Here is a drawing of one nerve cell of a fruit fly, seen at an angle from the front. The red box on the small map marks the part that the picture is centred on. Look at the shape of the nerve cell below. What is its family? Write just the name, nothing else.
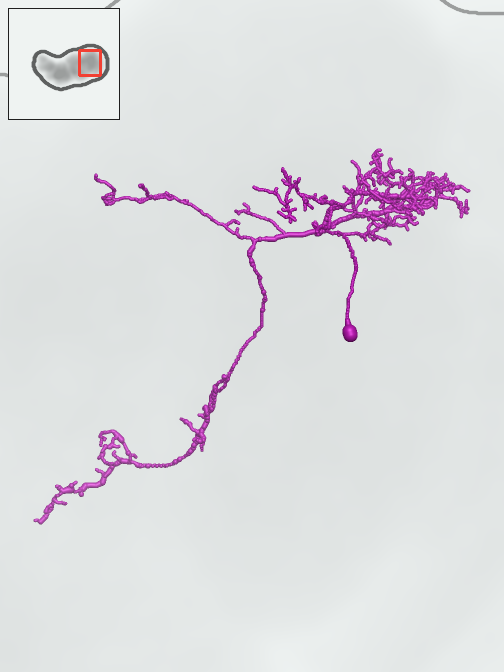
hemilineage CREa2_ventral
